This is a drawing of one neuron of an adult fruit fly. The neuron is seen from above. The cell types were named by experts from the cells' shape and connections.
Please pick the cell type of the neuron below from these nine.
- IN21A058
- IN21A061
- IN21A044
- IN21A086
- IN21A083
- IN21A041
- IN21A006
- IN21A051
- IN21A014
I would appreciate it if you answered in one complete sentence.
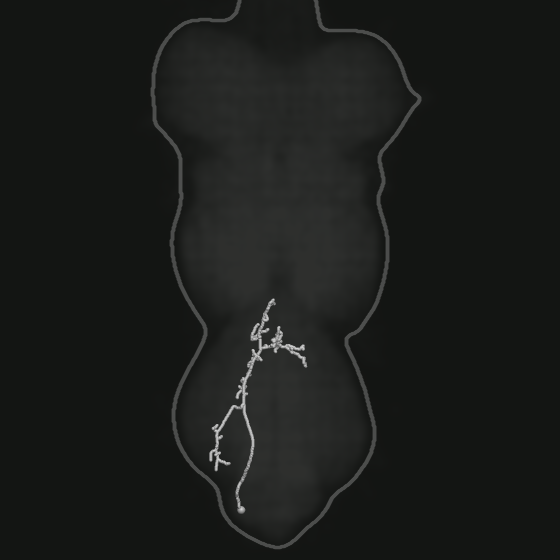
Among cell types, the one for this neuron is IN21A041.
